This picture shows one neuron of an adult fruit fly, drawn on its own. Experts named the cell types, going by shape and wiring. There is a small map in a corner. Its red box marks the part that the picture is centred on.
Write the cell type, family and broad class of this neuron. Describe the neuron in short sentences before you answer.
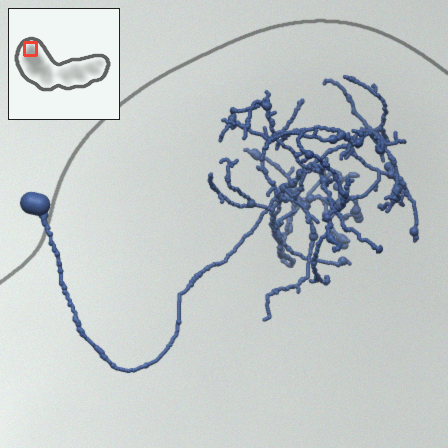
The cell body can be seen on the left of the picture. The picture shows dozens of branch ends. The cell type is LHAV6a5. The family is hemilineage LHa1. Its broad class is central-brain intrinsic neuron.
